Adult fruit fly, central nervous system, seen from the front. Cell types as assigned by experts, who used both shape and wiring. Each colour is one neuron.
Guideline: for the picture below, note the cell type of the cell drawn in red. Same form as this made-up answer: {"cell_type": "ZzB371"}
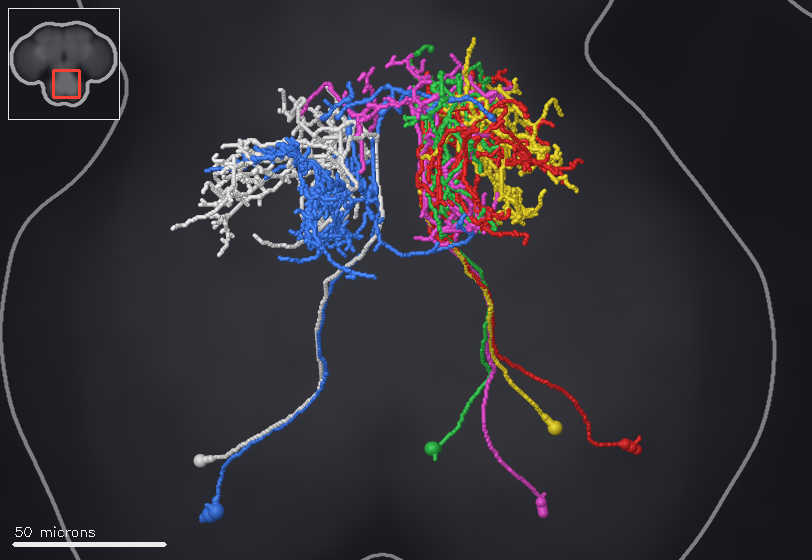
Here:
{"cell_type": "IN12A060_b"}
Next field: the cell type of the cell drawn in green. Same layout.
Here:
{"cell_type": "IN12A054"}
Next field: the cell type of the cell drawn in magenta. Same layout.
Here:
{"cell_type": "IN12A063_d"}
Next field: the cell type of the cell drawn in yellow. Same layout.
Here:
{"cell_type": "IN12A061_a"}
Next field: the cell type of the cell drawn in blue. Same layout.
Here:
{"cell_type": "IN12A057_a"}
